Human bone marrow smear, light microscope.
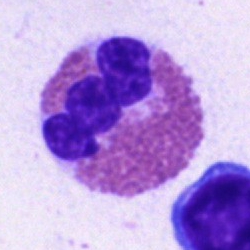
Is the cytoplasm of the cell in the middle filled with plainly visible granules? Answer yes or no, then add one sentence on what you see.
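Yes. The cytoplasm is packed with coarse orange-pink granules.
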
